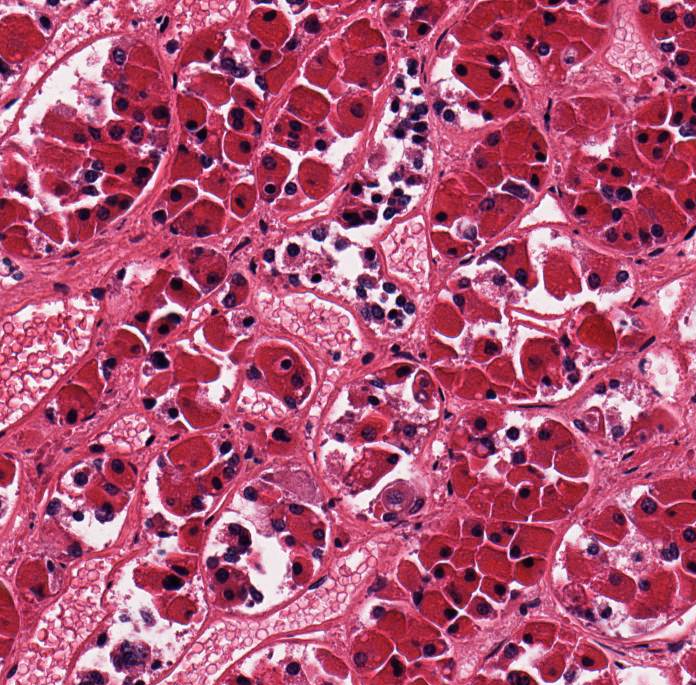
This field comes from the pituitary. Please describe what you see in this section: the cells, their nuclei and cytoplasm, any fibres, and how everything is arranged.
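Throughout the field, cells are arranged in rounded nests separated by thin septa, which are delicate strands of pink fibrous tissue. The cells are large and polygonal, with abundant deep red cytoplasm. Most contain a single small, round, dark nucleus.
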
